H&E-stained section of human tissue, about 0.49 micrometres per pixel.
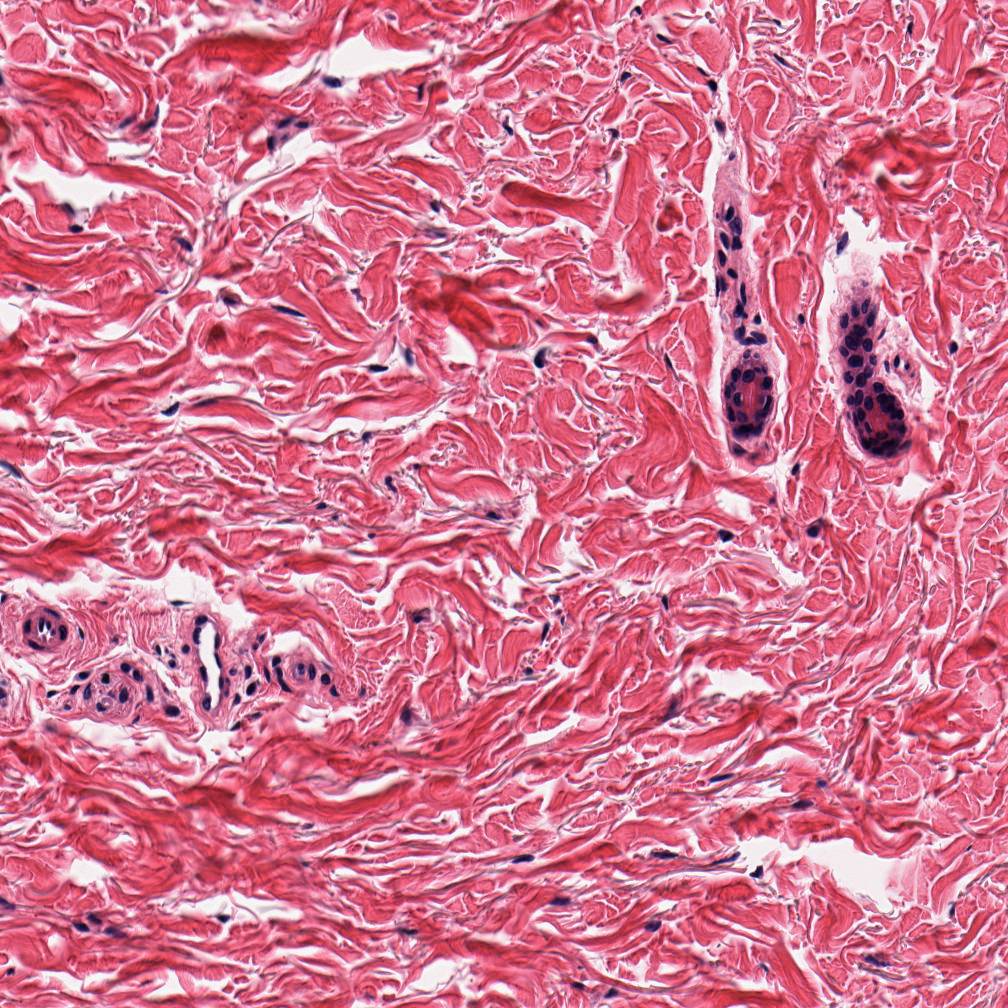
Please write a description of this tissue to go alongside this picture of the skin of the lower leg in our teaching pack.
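Dense, wavy collagen bundles occupy nearly the whole field and run in many different directions. Sparse, small, dark, spindle-shaped fibroblast nuclei lie scattered between the bundles. At the left edge, in the lower half of the field, is a small cluster of thin-walled vessels with open lumina lined by flat endothelial nuclei. In the upper right, two elongated cellular cords lie side by side, running roughly vertically.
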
